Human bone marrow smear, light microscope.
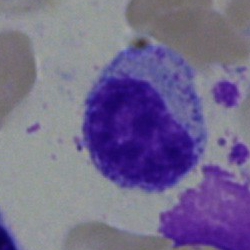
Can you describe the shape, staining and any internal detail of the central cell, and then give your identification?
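Starting with the outline: smooth and oval. A moderate rim of pale blue-grey cytoplasm lies mostly on the upper right of the nucleus. Fine purple granules are scattered through it; I see no clear vacuoles. So this is a myelocyte.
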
